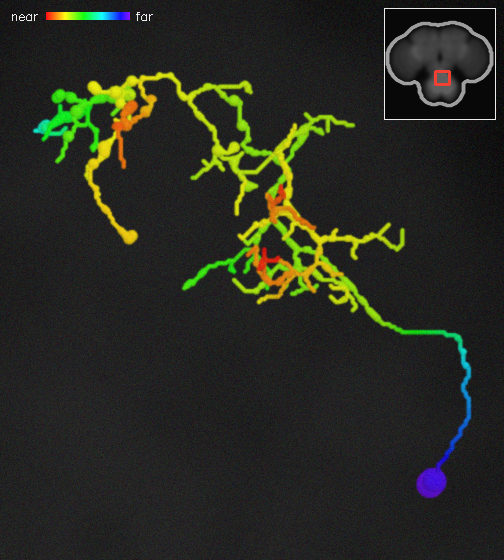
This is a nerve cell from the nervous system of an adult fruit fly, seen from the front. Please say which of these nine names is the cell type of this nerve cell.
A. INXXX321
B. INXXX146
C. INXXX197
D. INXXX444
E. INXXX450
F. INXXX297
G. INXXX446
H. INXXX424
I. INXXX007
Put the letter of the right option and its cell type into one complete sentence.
In terms of cell type, the nerve cell is INXXX450, option E.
